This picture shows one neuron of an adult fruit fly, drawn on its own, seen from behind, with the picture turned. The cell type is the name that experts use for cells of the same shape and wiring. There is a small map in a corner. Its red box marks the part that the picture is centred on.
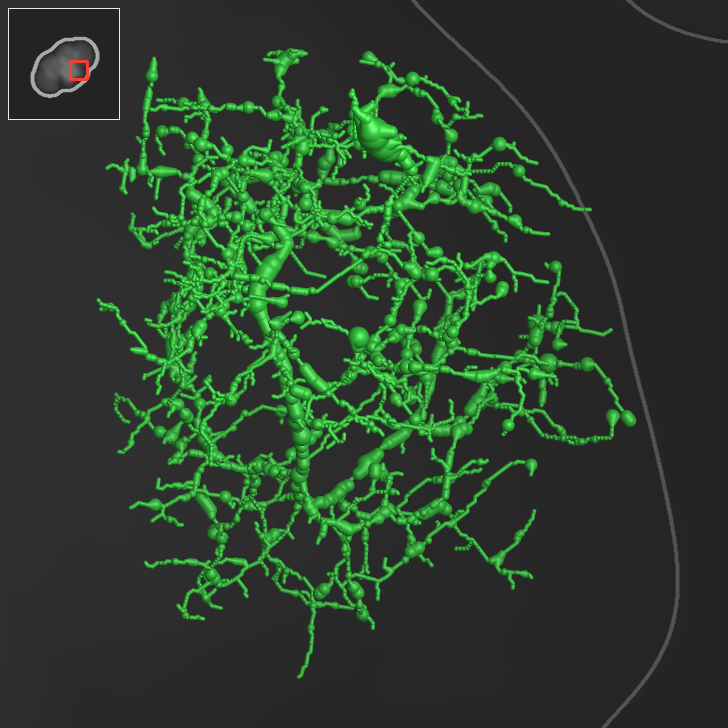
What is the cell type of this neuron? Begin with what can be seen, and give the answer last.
More than a hundred branch ends can be seen. In this view it is about as wide as it is tall. It is a nerve-cord intrinsic neuron. Its cell type is IN03A013.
